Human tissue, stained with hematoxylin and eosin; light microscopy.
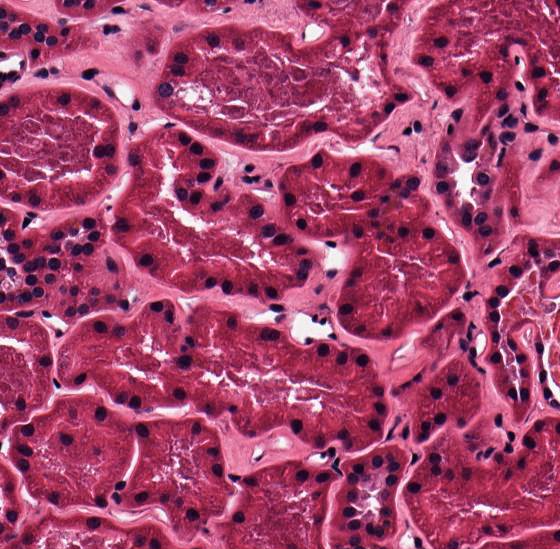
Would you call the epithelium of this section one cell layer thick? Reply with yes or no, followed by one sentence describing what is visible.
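Yes. Each tubule is lined by a single layer of cuboidal to low columnar epithelial cells.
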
